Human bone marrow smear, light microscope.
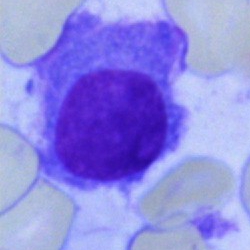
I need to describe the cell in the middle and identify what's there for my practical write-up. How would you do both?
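The picture is slightly blurred, so fine detail looks soft. Even so, most of the cytoplasm lies above the nucleus, which sits in the lower part of the cell. The chromatin is dense and stains dark purple, and I find no nucleolus. So: this is a plasma cell.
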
